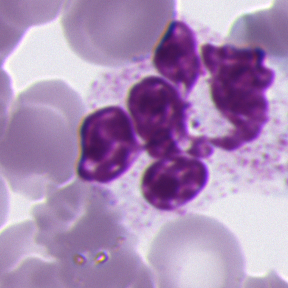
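Segmented neutrophil whose chromatin is dense, dark purple and coarsely clumped. Its cytoplasm is very pale, almost colourless with no blue tint, and holds many fine, scattered pinkish-violet granules. The cell edge is faint and irregular, without a sharp membrane line against the background.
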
